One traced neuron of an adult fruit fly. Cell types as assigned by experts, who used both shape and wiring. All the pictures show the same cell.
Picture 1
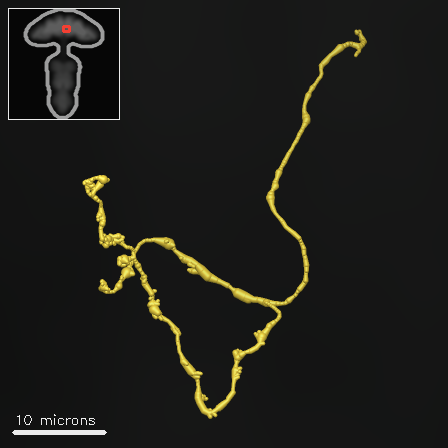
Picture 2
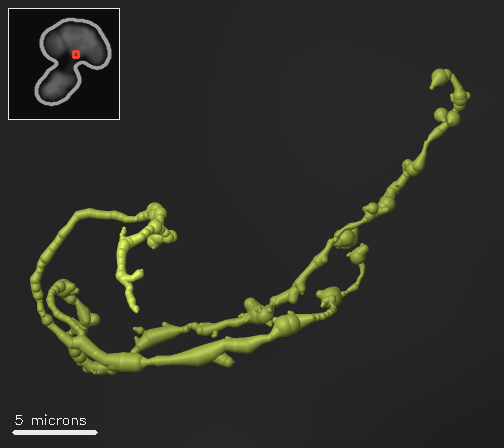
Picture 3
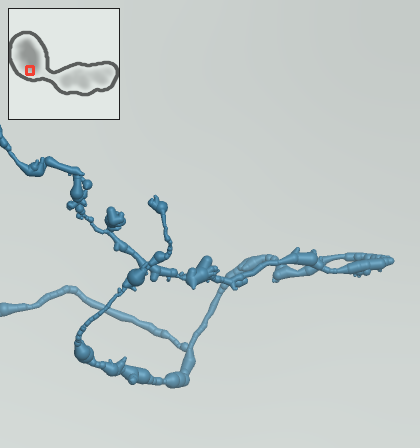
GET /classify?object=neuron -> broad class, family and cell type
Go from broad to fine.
sensory neuron entering the brain; class mechanosensory; BM_vOcci_vPoOr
